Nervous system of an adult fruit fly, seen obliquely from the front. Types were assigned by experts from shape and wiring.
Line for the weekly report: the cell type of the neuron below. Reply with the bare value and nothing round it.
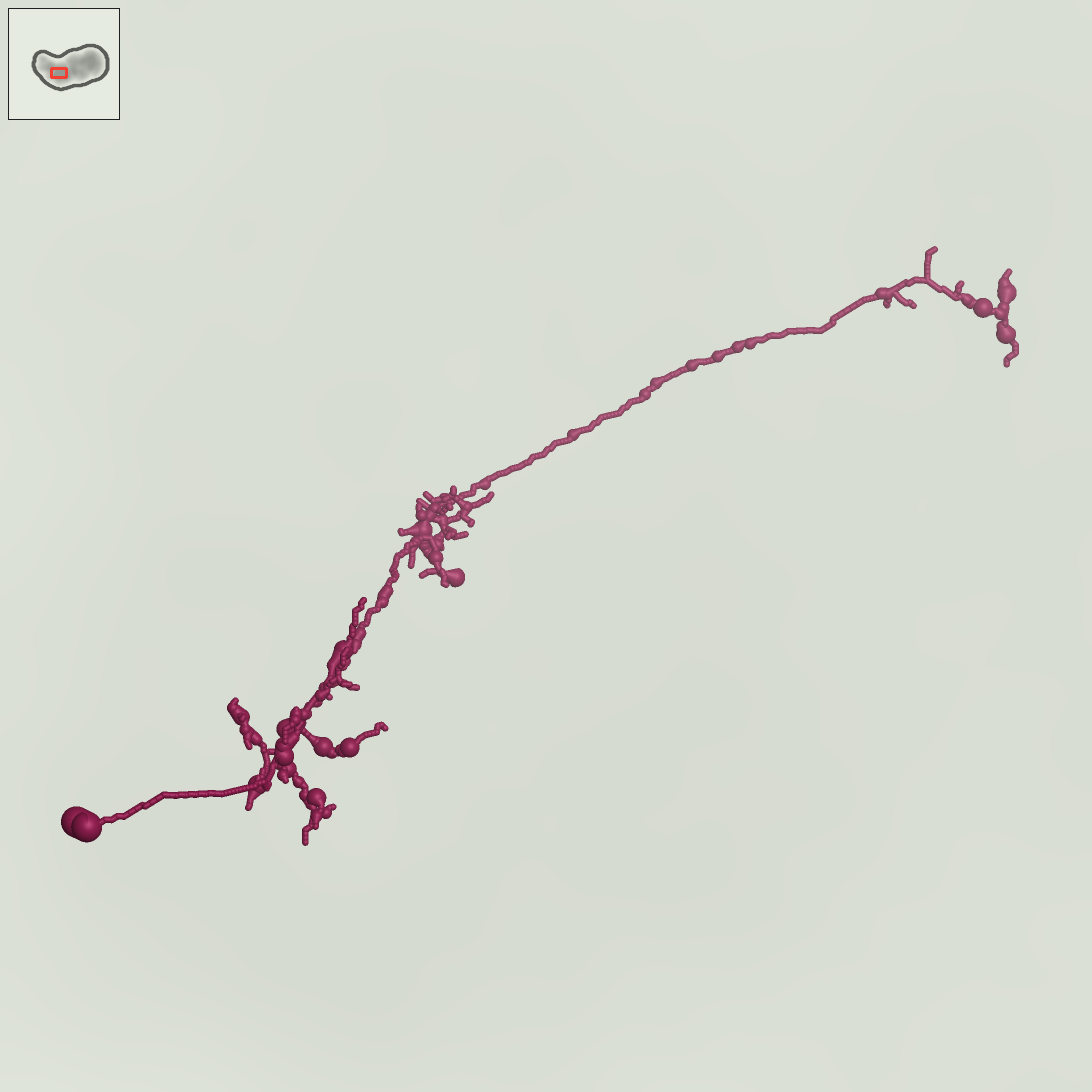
Tm6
